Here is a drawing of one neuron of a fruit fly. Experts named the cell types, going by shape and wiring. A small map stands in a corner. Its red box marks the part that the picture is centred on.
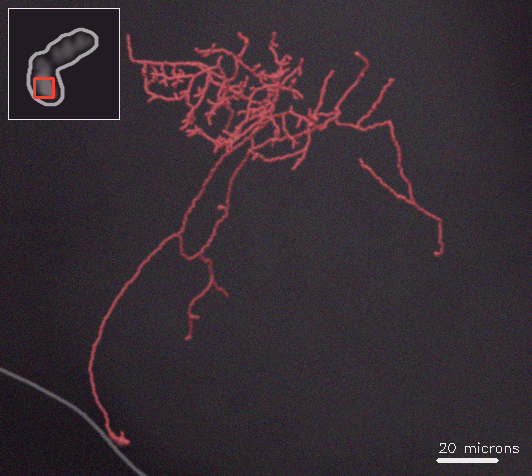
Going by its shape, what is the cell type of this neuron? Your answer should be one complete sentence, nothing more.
Of the cell type CB1213 is this neuron.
